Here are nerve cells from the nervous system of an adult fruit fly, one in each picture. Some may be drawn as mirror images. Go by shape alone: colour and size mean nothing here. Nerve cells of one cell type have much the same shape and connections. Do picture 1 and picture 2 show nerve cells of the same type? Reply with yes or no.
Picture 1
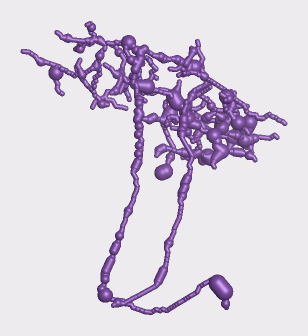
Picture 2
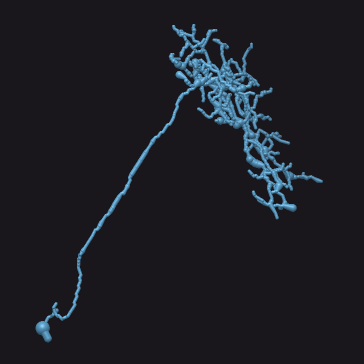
yes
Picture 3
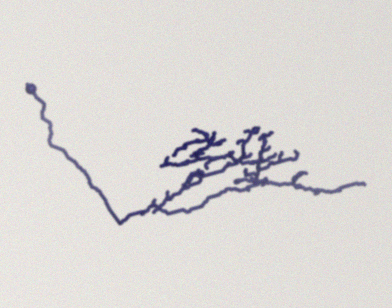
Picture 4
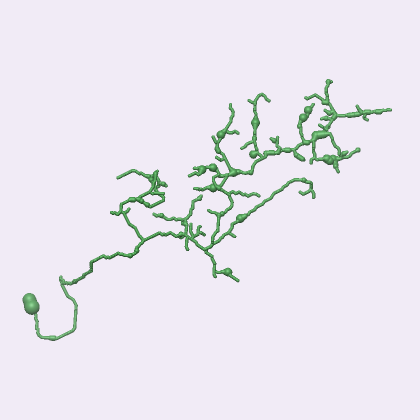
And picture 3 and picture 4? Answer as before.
yes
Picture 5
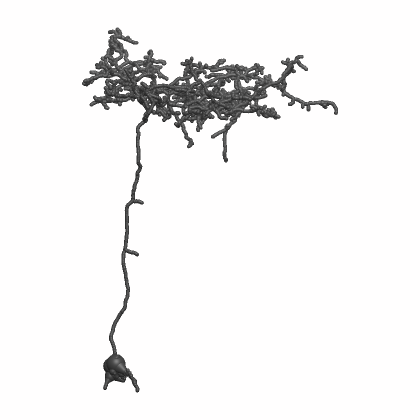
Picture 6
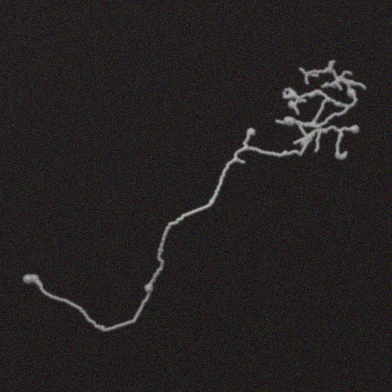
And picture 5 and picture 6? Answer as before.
no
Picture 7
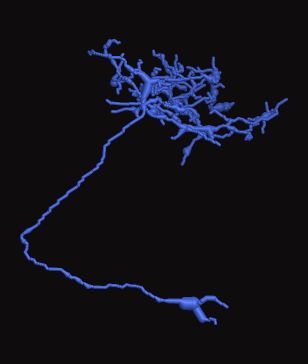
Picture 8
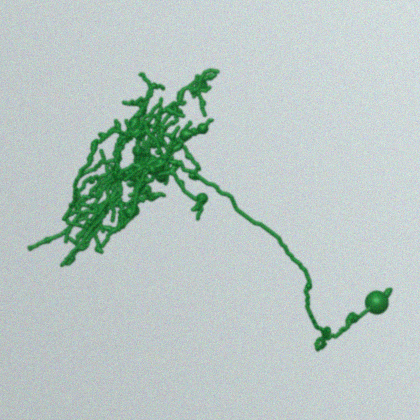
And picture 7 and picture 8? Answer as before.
yes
